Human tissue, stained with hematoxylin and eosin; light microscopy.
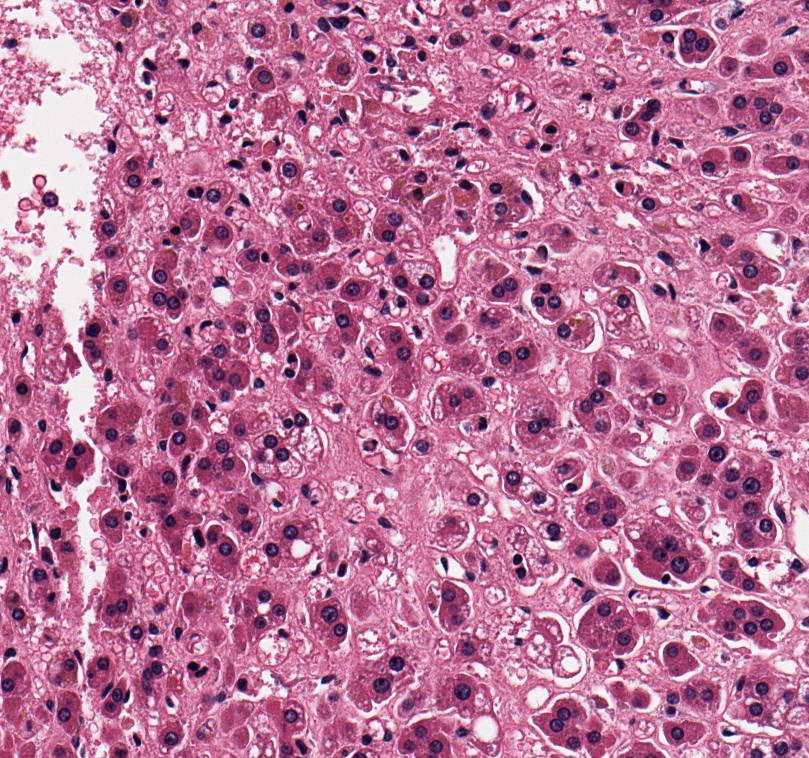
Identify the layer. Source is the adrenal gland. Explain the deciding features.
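This looks to me like the zona reticularis. Large polygonal cells fill almost the whole field, gathered in irregular clusters and cords, and I see no glands or tubules among them.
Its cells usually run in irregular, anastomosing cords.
Each large cell has a round, central nucleus with a distinct dark nucleolus. In a few of them, small brown granules sit in the cytoplasm.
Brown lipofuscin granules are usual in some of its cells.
Scattered cells, mostly toward the middle, look swollen, their cytoplasm pale and finely vacuolated rather than dense and pink.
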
